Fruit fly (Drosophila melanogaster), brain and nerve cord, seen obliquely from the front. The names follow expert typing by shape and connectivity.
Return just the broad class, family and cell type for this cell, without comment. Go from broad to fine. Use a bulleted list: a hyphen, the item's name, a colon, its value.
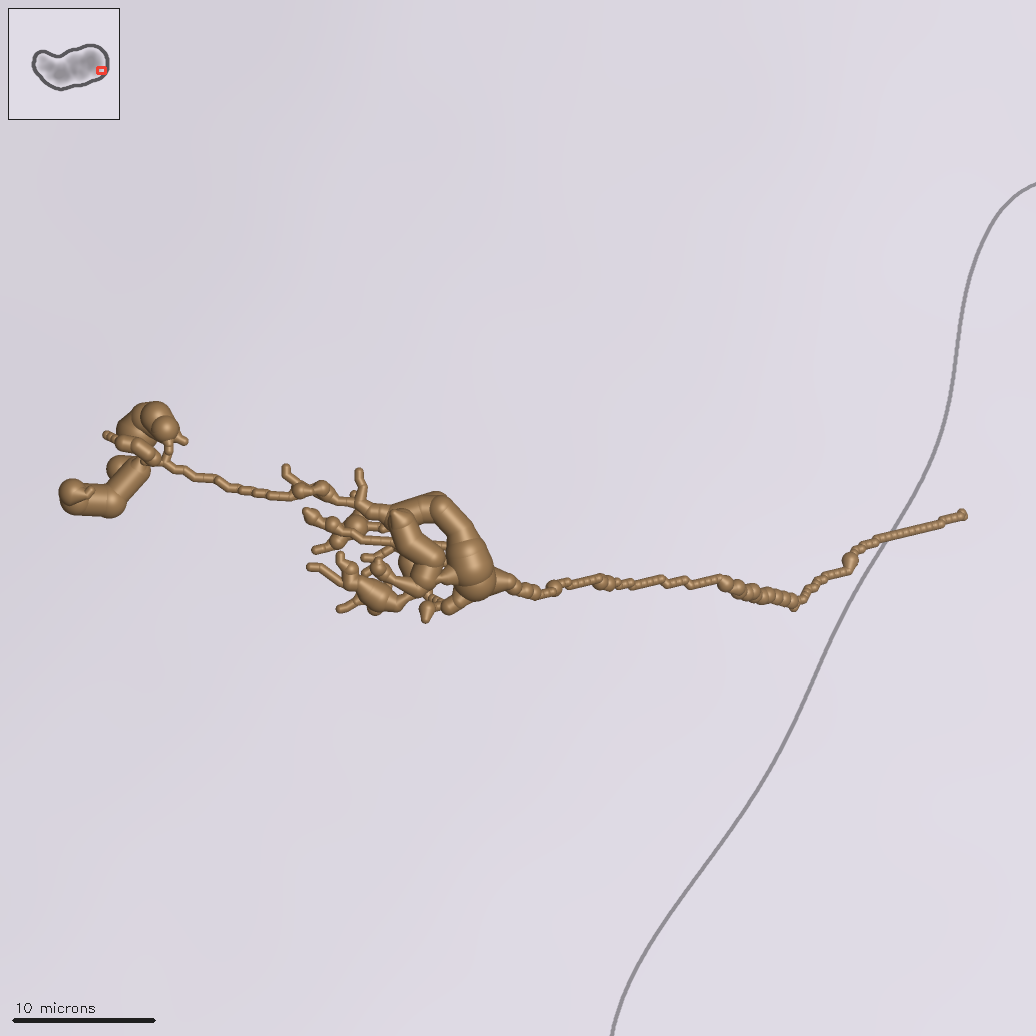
- broad class: optic-lobe intrinsic neuron
- family: L
- cell type: L5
